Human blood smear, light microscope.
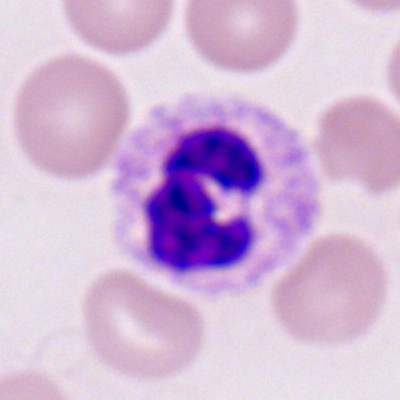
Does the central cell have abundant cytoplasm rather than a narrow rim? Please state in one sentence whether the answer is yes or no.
Yes, its cytoplasm is plentiful around the nucleus.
